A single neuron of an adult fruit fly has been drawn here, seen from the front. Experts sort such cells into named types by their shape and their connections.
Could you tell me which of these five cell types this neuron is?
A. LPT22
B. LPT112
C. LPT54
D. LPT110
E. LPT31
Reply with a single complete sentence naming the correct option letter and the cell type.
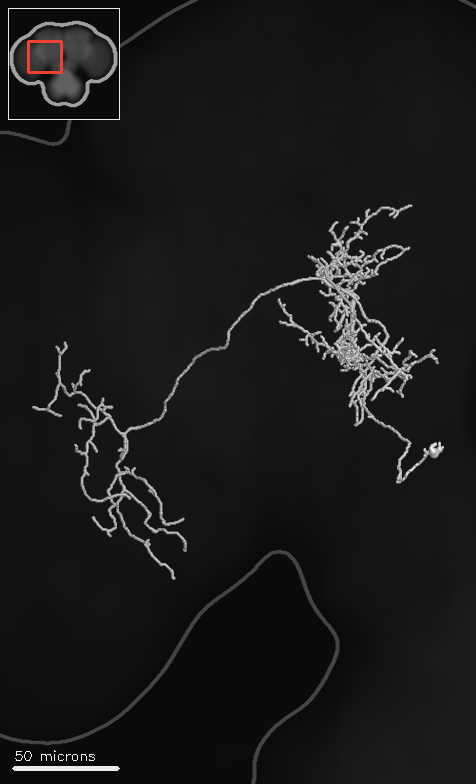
The neuron takes the cell type LPT110, listed as option D.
